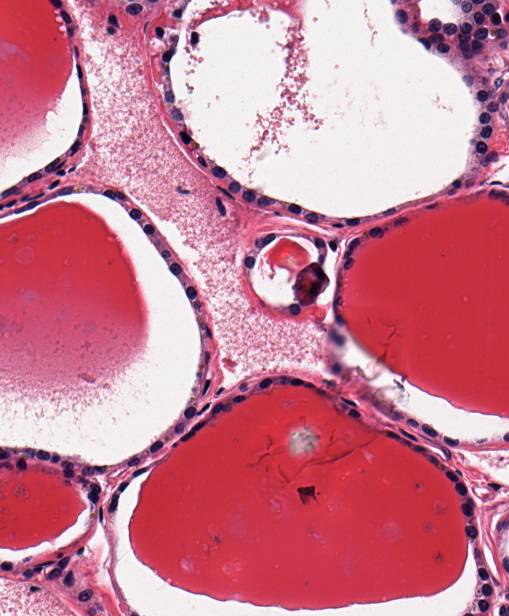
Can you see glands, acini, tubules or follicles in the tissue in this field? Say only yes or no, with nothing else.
Yes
